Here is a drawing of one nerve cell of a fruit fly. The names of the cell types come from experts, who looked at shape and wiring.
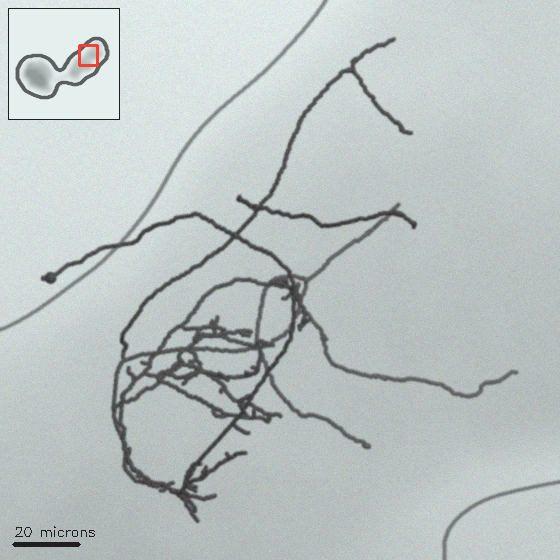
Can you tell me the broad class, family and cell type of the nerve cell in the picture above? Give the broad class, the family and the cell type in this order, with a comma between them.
nerve-cord intrinsic neuron, hemilineage 18B, IN18B055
